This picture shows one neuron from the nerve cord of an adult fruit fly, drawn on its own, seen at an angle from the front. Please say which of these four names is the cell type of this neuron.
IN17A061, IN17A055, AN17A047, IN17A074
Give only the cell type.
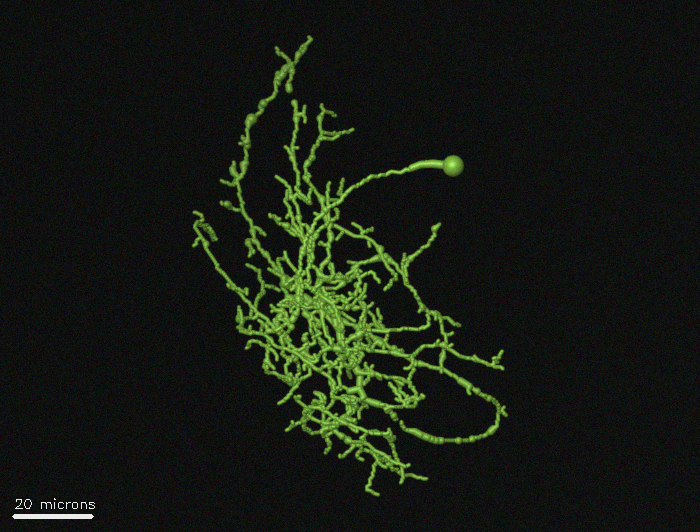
IN17A055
